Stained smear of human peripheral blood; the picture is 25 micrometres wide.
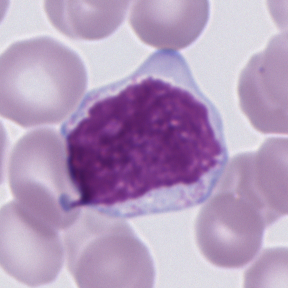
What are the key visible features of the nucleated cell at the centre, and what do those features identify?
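A single unlobed nucleus, about 14 by 11 micrometres, fills most of the cell. Its chromatin is dark purple and mottled, with darker clumps separated by paler gaps. The cytoplasm forms a thin rim on the left and a wider band at the top and lower right. Along the lower edge of the cytoplasm lie a few fine purple granules. The cell is a large granular lymphocyte.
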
